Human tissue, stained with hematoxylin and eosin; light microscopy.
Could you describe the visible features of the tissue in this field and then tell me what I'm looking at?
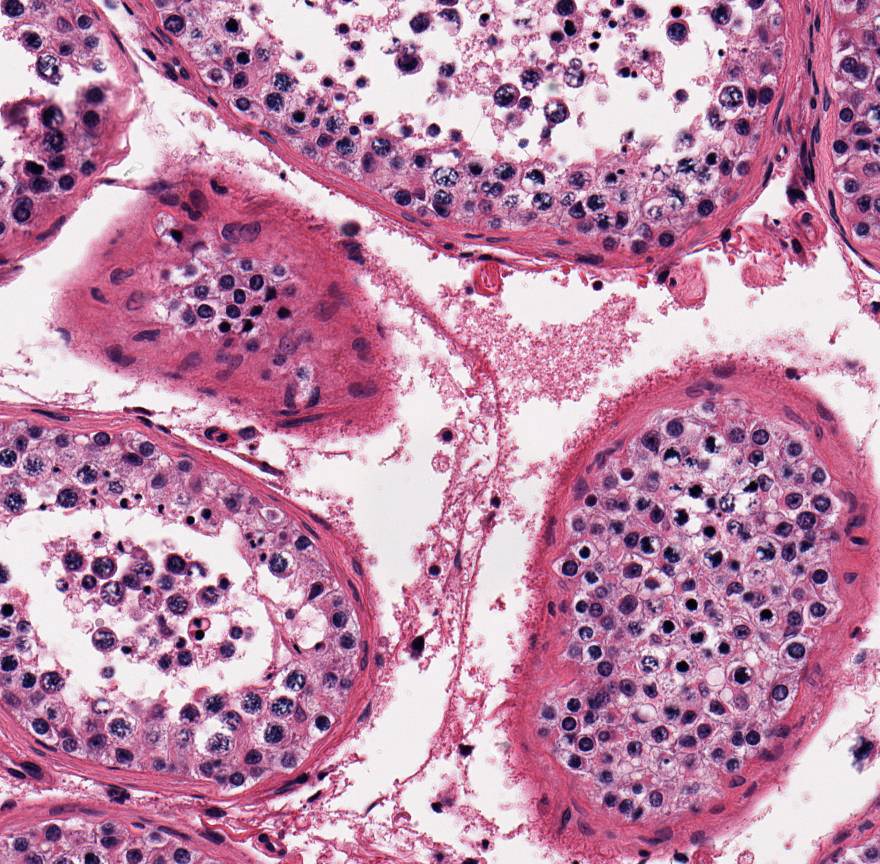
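Each tubule is lined by a stratified epithelium many cells deep of rounded cells with round nuclei. Many have large round nuclei with coarse, clumped dark chromatin and pale cytoplasm. A multilayered pink wall, with flattened, elongated nuclei running circumferentially, surrounds each tubule. Between tubules lies mostly empty, pale space with wisps of fine pink fibrillar material and a central pale pink granular patch. This is testis.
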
